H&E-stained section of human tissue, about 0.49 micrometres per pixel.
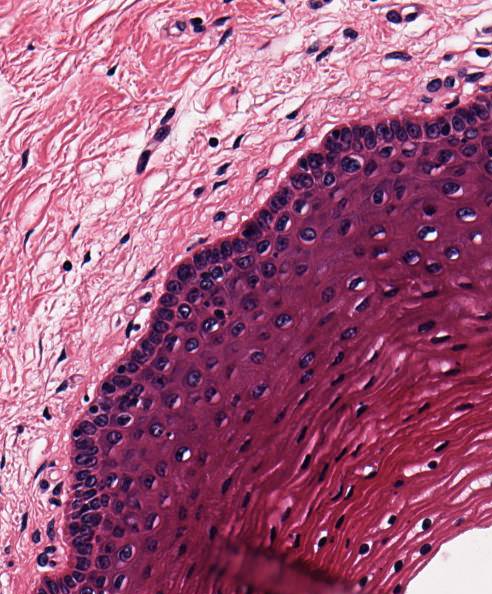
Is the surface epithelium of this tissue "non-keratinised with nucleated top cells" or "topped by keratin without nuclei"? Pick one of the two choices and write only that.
Non-keratinised with nucleated top cells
